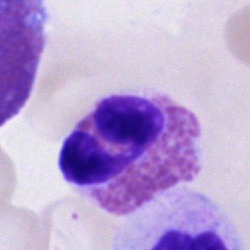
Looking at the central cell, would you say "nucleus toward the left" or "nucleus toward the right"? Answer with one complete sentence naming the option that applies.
The cell has its nucleus positioned toward the left.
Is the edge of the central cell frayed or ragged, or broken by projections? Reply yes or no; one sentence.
Yes, the cell's outline is ragged or frayed, or carries projections, blebs or tags.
